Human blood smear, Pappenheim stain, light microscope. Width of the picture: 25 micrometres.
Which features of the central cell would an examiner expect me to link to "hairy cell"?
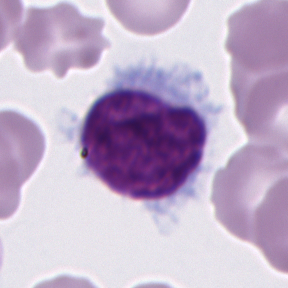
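Hairy cell: edge ragged, with many fine, pale, hair-like projections.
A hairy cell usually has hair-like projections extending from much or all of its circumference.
In keeping: projections along the edge; here most plentiful along the upper edge.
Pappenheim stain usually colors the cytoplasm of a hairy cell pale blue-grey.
Cytoplasm pale greyish-blue, in keeping with that. Chromatin dark purple, finely mottled.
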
